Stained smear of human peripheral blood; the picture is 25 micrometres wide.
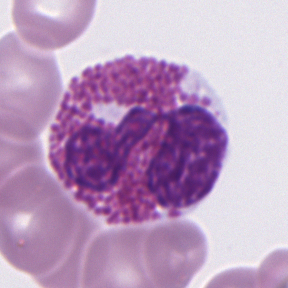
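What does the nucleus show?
Two large lobes lying side by side, left and right, with dark purple, coarsely clumped chromatin.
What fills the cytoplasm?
Coarse, round, evenly sized granules, sparser at the upper right edge, leaving a paler area there.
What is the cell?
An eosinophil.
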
